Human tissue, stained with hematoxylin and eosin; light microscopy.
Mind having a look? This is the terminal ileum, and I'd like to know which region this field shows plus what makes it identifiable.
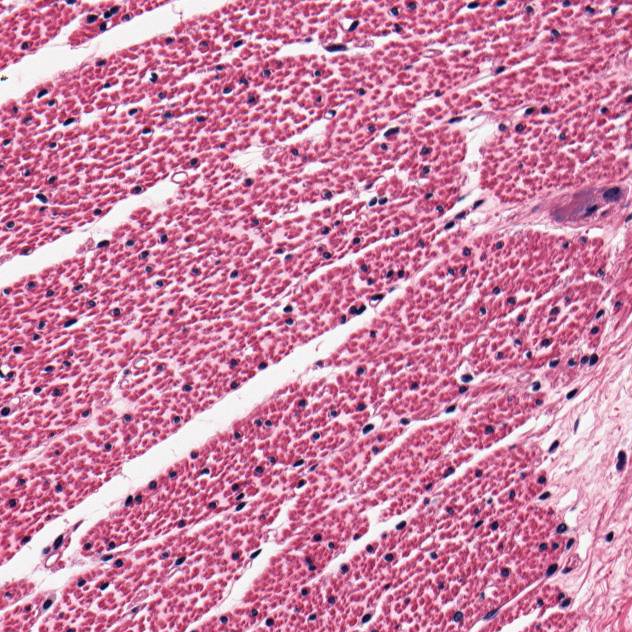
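You've got smooth muscle here. The bundles are densely packed deep pink fibres with a speckled texture, and small dark oval nuclei sit singly, fairly evenly spread.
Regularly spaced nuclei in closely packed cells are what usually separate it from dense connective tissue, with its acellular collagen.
No fat cells, no epithelium anywhere in the field.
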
